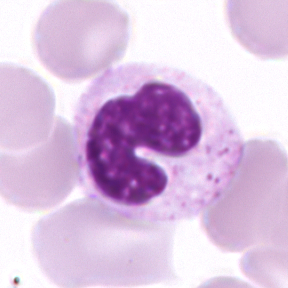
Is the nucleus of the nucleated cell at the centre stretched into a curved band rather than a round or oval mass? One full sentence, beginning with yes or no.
Yes, in this cell the nucleus is a bent band with no separate lobes.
